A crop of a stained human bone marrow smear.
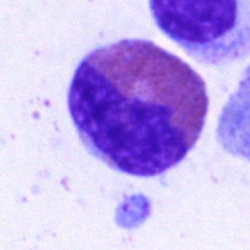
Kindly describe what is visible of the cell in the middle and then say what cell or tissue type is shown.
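Let's start with the nucleus: it sits off-centre, toward the lower left of the cell. Notice how its border facing the cytoplasm runs fairly straight across the cell. Its chromatin is dark purple and coarsely clumped. Now look at the cytoplasm, which has a pinkish-purple colour. This cell is an eosinophil.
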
